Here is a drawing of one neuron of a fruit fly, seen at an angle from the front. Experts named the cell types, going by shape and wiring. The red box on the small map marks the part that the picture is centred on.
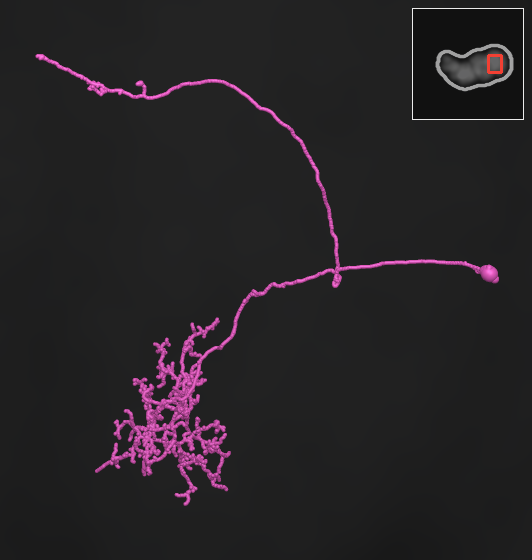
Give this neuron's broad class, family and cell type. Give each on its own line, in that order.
visual projection neuron
LC
LC20a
